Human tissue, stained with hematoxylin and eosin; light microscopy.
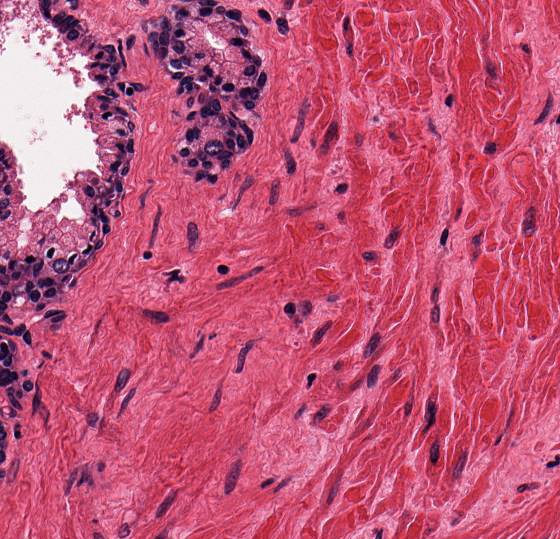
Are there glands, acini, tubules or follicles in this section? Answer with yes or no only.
Yes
